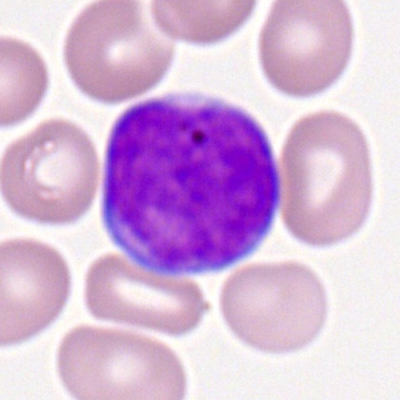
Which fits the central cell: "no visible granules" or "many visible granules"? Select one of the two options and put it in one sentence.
Visible granules are absent from the cytoplasm of the cell.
